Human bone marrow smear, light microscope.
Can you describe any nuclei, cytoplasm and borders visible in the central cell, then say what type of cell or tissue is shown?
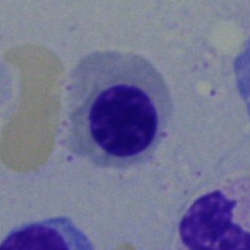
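Roughly round in outline, the cell has a slightly uneven edge. The nucleus is positioned low, so the cytoplasm is at its widest above it. Chromatin is dense and dark purple, with a few small paler patches. The cytoplasm is pale grey-blue. This is an erythroblast.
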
